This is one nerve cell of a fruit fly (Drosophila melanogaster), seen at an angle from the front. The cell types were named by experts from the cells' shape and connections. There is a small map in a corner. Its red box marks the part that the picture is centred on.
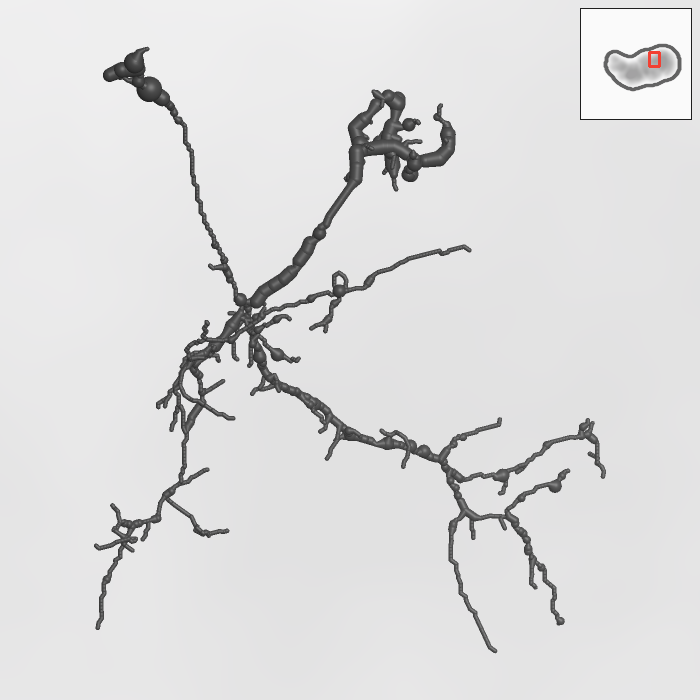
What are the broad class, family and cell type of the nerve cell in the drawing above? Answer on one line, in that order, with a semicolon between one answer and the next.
central-brain intrinsic neuron; class CX; IbSpsP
